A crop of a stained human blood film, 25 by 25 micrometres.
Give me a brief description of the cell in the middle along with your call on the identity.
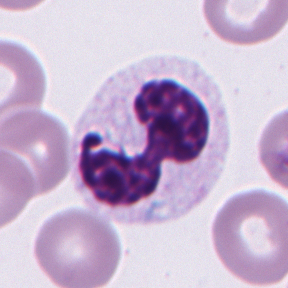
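Two large masses, joined by a broad strand, make up the nucleus. Its chromatin is dark purple and coarsely clumped. The pale pinkish-lilac cytoplasm contains fine, faint granules. Name: segmented neutrophil.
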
